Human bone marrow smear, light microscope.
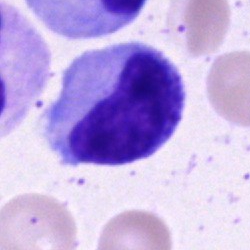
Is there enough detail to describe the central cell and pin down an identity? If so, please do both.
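Look at the outline: rounded, with a small irregular bulge on the left. The nucleus sits off-centre to the right, almost reaching the cell edge there. Most cytoplasm lies on the upper left. This is a metamyelocyte.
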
